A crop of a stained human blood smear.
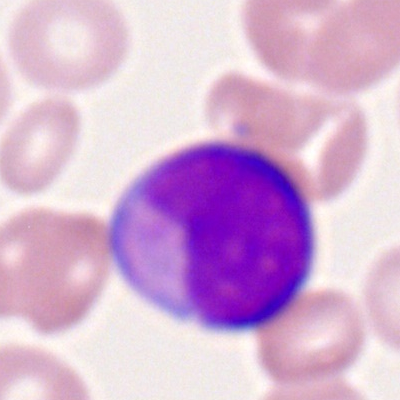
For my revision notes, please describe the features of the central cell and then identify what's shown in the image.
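Set toward the right side of the cell, the nucleus takes up more than half of it. A few small paler spots appear within the nucleus. The cytoplasm is pale lilac-blue. I name this cell a myeloblast.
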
